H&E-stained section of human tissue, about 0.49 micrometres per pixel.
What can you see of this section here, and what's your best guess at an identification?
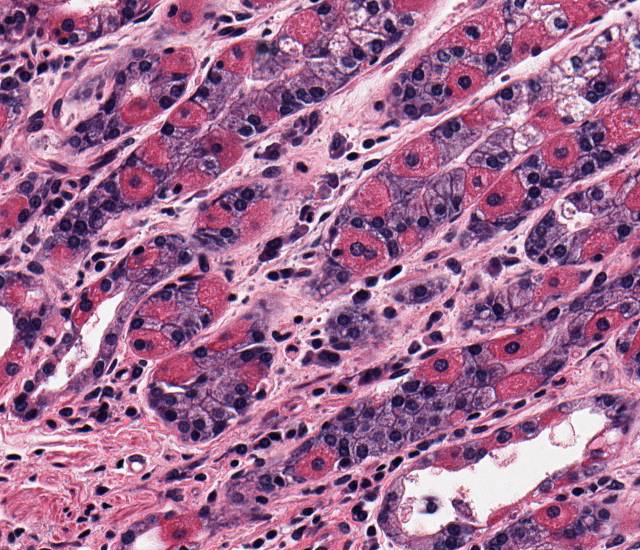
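Look along the glands: large parietal cells with bright pink cytoplasm are scattered throughout, and smaller cells with purplish, granular cytoplasm fill the glands between them. Open white lumina are few, the largest near the lower right. This is stomach.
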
